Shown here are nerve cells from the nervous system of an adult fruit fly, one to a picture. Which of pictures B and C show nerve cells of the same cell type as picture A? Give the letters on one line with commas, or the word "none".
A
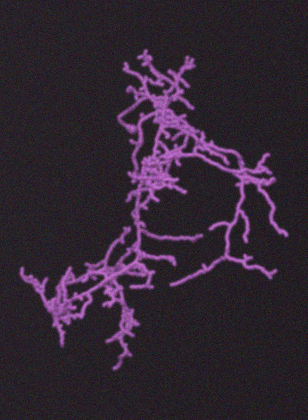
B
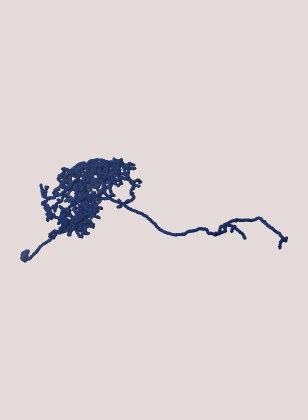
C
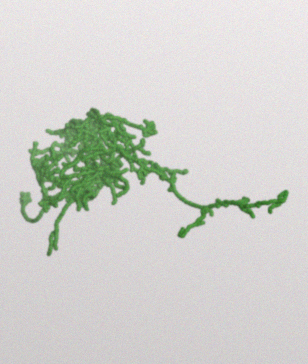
none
